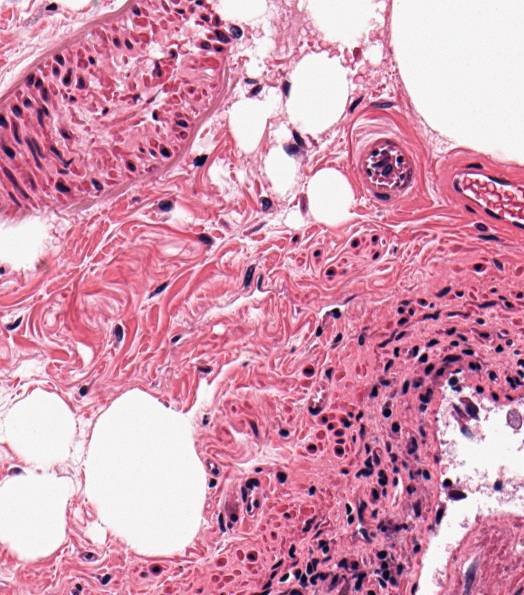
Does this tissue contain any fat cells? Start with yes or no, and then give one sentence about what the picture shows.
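Yes. Empty rounded spaces of fat cells, varying in size, are scattered along the left side and top of the field.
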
